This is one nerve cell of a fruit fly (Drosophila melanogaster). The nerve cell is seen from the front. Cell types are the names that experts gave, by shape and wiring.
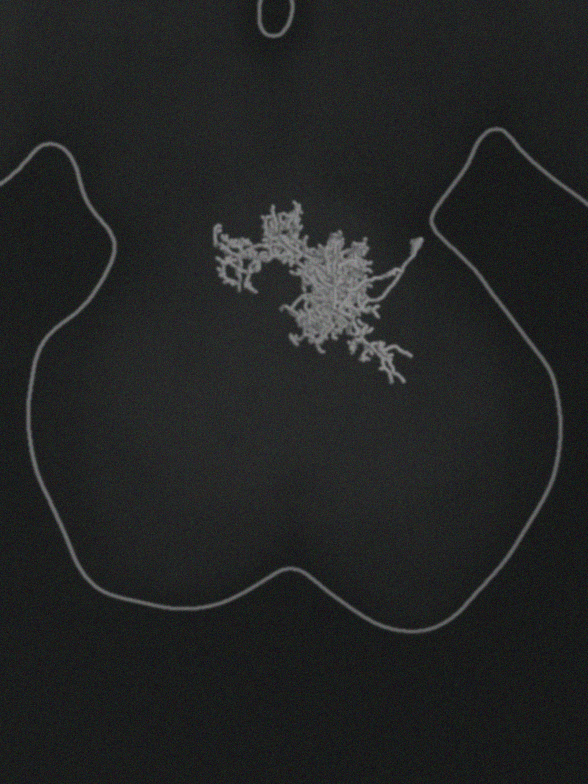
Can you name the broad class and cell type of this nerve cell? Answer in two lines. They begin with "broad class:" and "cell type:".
broad class: nerve-cord intrinsic neuron
cell type: INXXX215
